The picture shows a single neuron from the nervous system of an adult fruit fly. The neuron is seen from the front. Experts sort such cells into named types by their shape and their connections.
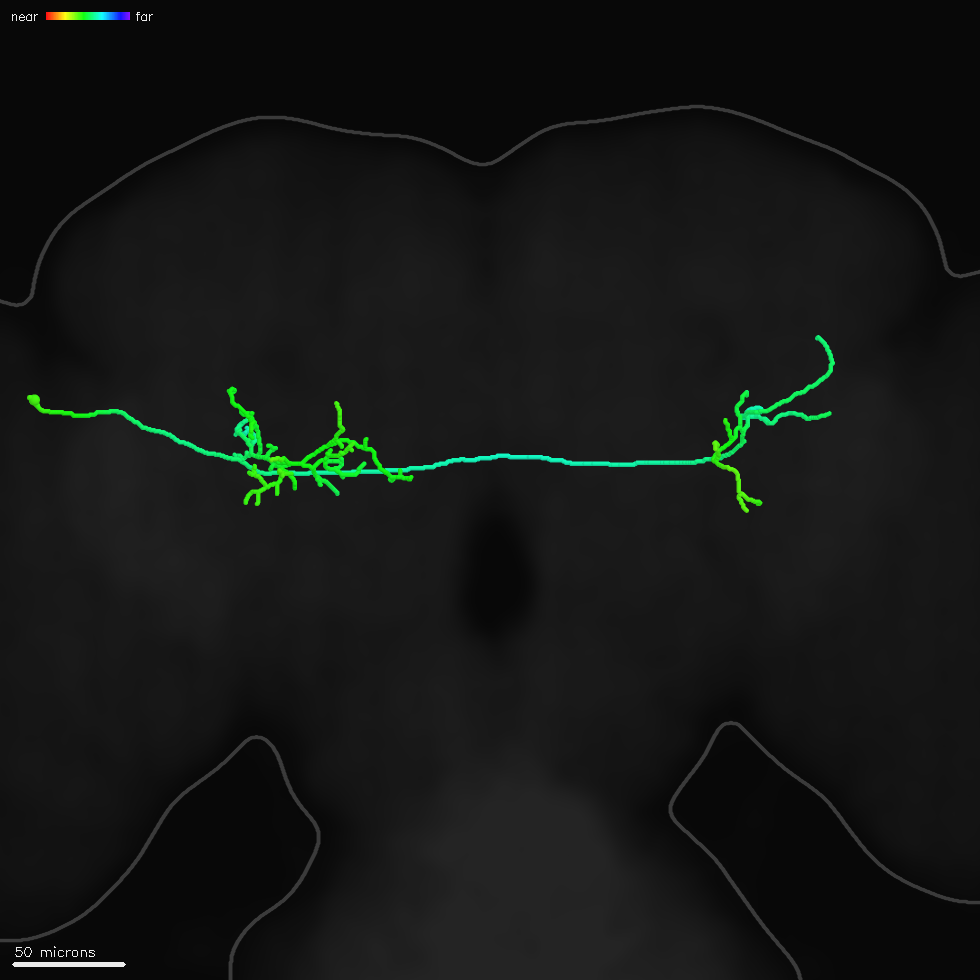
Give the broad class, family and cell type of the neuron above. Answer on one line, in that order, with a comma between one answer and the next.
central-brain intrinsic neuron, hemilineage VLPl2_posterior, CB2143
